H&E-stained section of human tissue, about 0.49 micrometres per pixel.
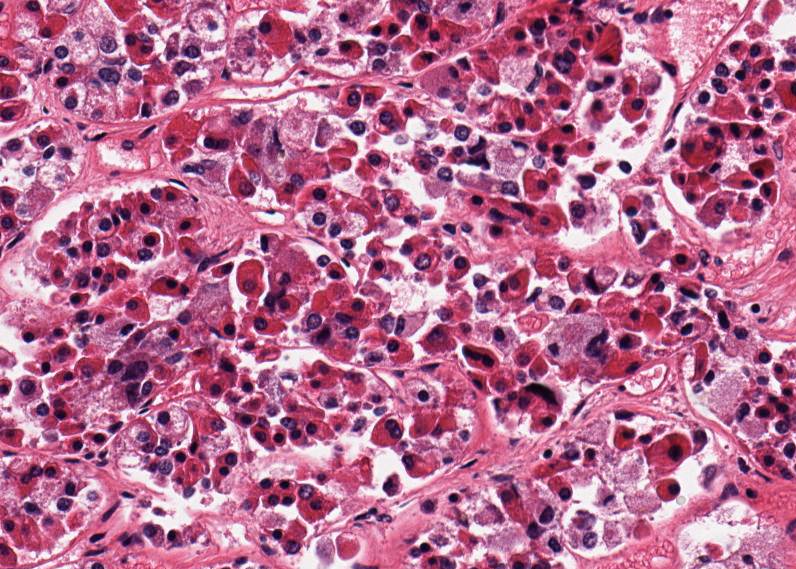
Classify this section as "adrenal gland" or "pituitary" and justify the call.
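This is pituitary. Look: the red cells and the pale purple cells are intermingled within the same nests, not kept in separate groups, and that decides it against the adrenal gland.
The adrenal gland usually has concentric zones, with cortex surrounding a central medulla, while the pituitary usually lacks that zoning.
Thin pink fibrous septa divide the cells into nests and cords across the whole field. Many have bright red, densely eosinophilic cytoplasm, and most carry a single small, round, dark nucleus.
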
